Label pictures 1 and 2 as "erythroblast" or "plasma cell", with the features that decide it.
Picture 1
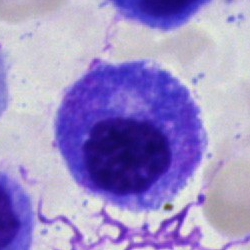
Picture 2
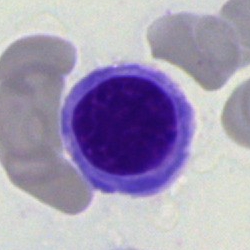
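Picture 1 shows a plasma cell, and picture 2 shows an erythroblast. The plasma cell has a roughly round outline with a slightly uneven edge, whereas the erythroblast is round and smooth. In the plasma cell the cytoplasm is plentiful, while in the erythroblast it forms only a thin rim around a nucleus that fills most of the cell. That rim is wider on the right side of the erythroblast than on the left.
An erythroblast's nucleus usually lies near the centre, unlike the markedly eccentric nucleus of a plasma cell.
In both cells the cytoplasm is stained blue and the chromatin is dense and dark purple.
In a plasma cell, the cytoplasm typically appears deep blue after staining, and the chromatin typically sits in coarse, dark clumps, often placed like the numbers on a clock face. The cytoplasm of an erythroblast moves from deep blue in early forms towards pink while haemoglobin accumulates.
No vacuoles are seen in the erythroblast's cytoplasm. Just below the plasma cell lie wavy purple strands of material.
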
